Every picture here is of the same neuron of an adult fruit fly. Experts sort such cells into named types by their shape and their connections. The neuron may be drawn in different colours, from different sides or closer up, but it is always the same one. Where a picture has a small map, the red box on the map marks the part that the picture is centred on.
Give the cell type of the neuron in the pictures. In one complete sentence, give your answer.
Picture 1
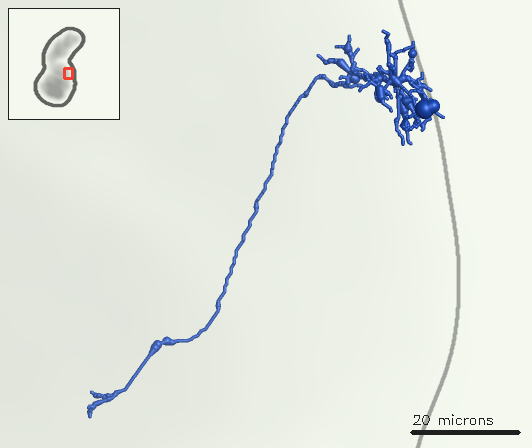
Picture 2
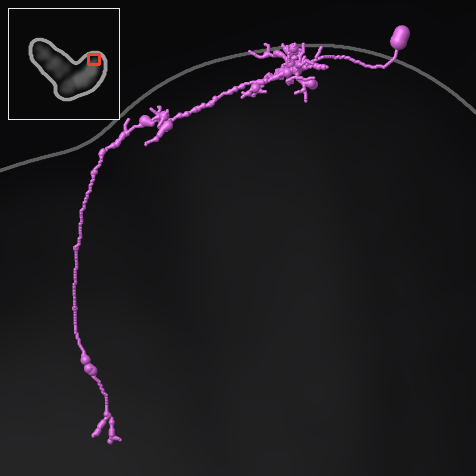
The cell type name Tm4 applies to this neuron.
